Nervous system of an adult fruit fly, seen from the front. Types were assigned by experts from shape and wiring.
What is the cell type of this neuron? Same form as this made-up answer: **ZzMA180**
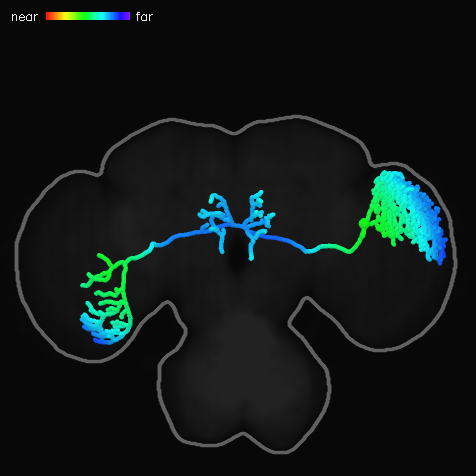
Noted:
**MeVPMe6**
